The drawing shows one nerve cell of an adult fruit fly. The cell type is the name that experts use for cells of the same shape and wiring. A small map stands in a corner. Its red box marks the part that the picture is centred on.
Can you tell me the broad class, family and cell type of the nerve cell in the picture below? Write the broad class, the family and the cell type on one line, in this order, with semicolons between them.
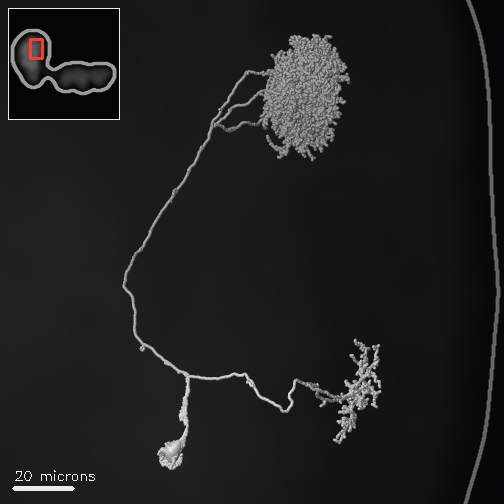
optic-lobe intrinsic neuron; MeLo; MeLo9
